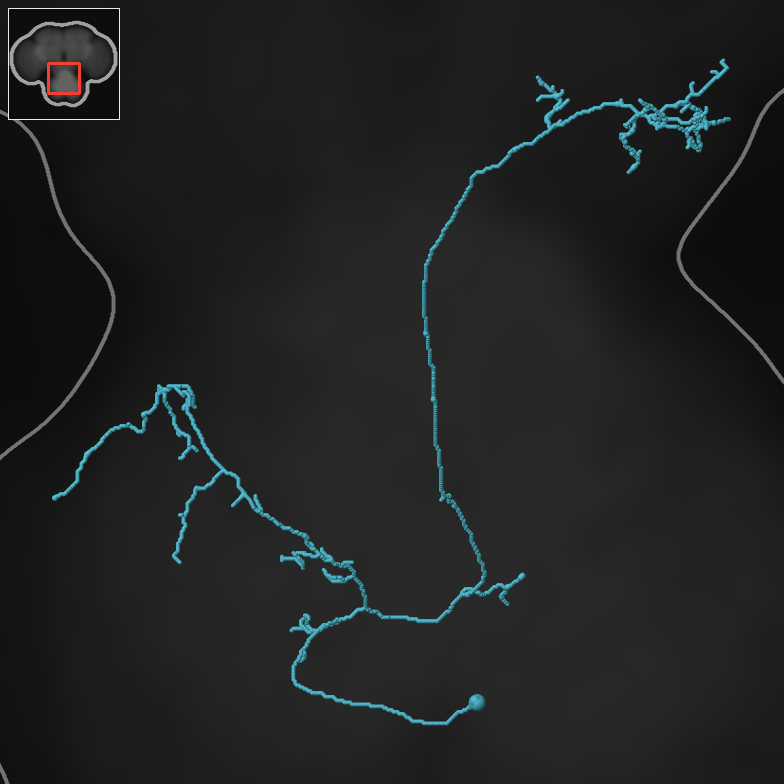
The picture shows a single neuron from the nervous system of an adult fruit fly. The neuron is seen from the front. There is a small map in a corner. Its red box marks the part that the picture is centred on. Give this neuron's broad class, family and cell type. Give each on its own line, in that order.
ascending neuron
hemilineage 08B
AN08B111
